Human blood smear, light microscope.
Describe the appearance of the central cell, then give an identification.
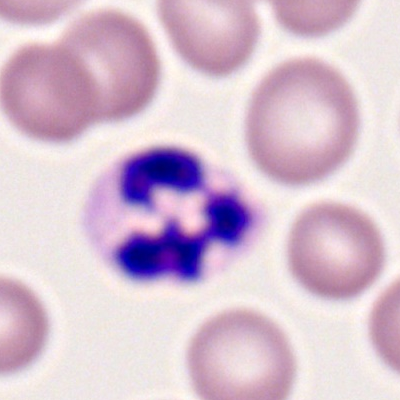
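First, the outline is smooth and roughly oval. Second, the nucleus is divided into several separate lobes. Third, the cytoplasm is pale pink and holds fine, faint pinkish granules. Last, the name: segmented neutrophil.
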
